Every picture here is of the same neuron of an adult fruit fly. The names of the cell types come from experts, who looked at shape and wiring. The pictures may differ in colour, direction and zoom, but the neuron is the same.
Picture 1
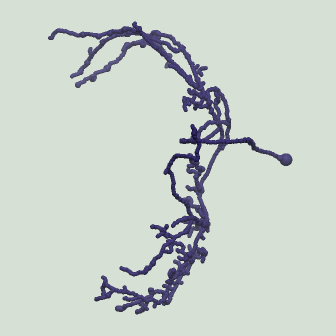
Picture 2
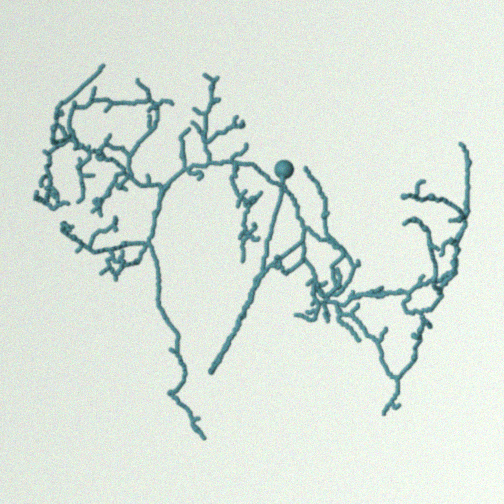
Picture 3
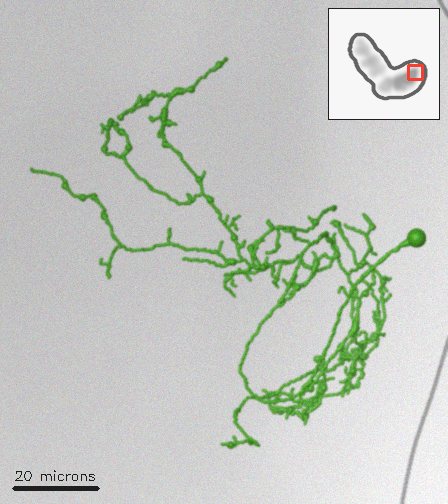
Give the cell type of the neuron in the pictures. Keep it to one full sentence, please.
This neuron is included in the cell type CB3016.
